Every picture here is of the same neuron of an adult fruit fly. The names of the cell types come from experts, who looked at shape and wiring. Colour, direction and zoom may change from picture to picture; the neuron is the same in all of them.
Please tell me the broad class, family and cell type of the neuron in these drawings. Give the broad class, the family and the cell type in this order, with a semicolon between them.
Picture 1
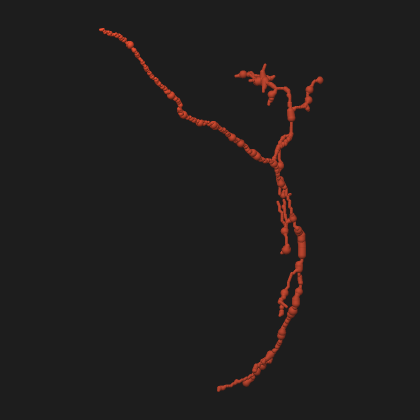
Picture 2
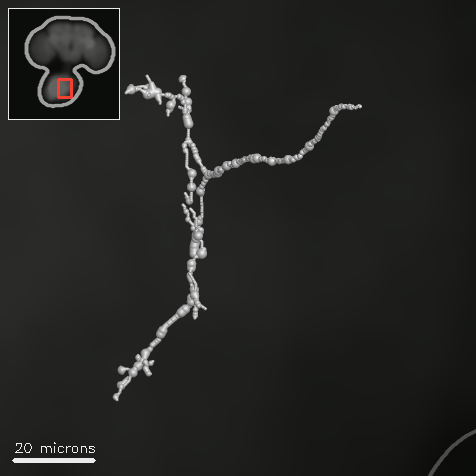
sensory neuron entering the nerve cord; class mechanosensory tactile; SNta03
